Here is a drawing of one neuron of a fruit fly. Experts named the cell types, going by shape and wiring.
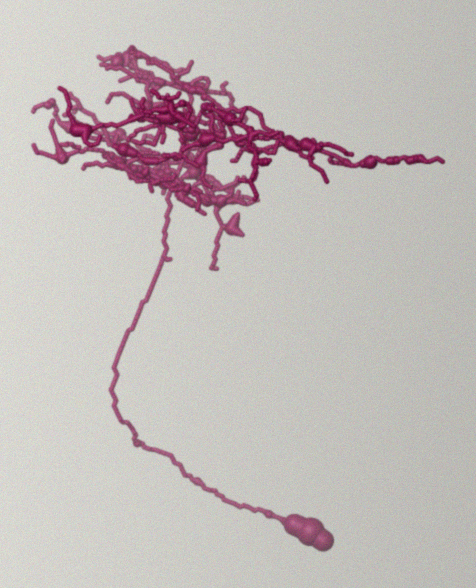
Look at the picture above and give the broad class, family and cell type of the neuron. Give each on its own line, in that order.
optic-lobe intrinsic neuron
Cm
Cm7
